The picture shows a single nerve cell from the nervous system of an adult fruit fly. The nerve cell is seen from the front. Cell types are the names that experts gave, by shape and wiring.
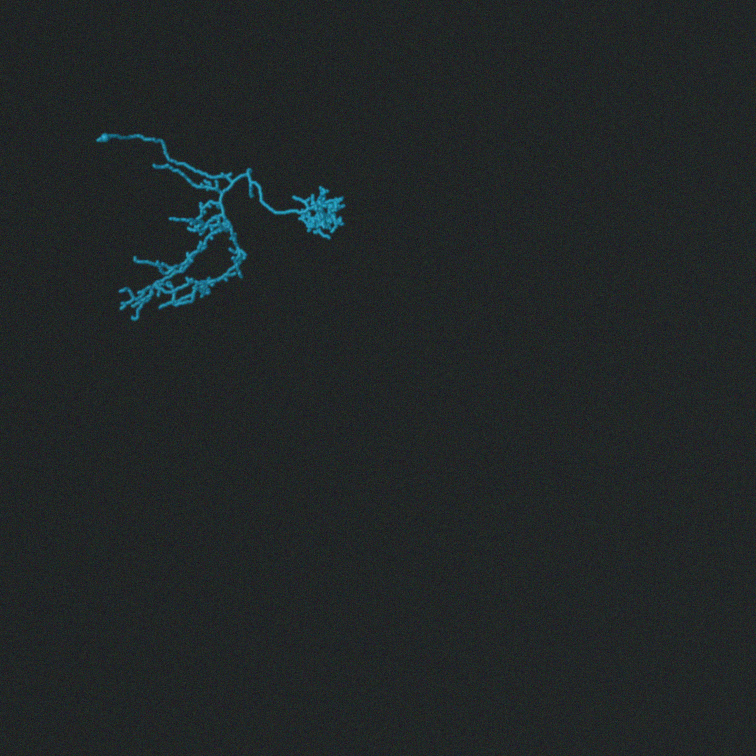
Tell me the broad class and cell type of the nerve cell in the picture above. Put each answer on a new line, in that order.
central-brain intrinsic neuron
SMP284_a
